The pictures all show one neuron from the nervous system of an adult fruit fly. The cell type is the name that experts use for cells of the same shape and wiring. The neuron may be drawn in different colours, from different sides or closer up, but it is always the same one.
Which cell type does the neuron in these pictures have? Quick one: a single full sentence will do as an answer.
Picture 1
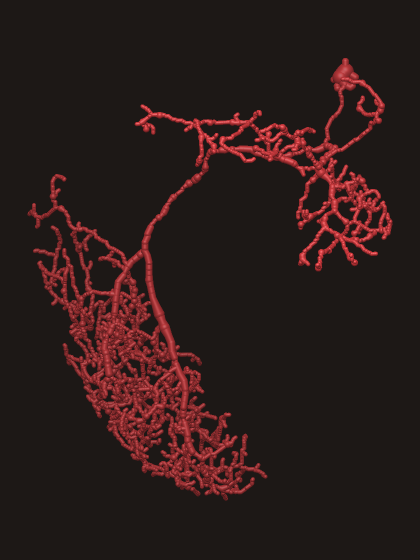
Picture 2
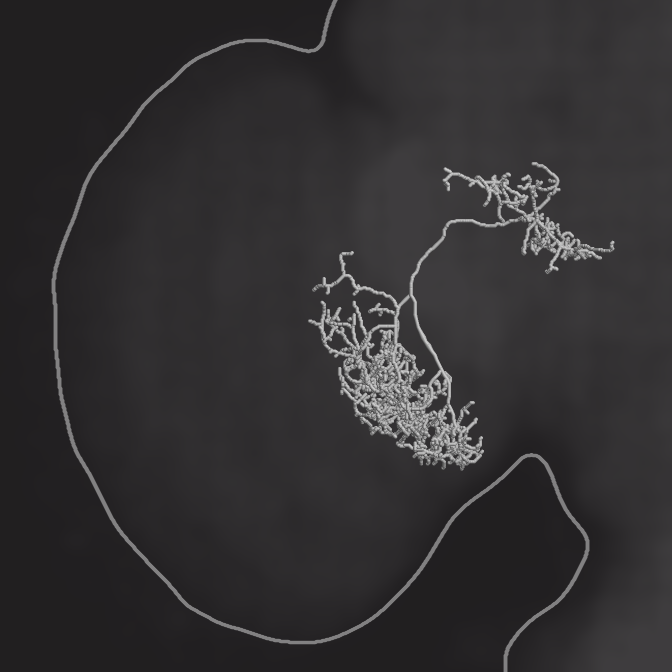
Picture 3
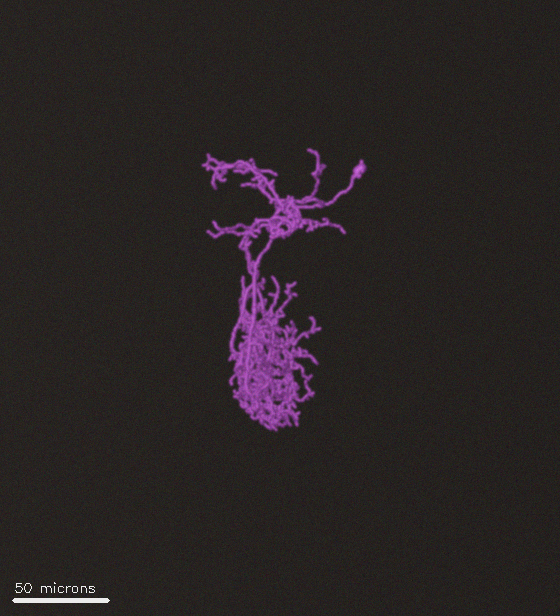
The neuron belongs to cell type LT78.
